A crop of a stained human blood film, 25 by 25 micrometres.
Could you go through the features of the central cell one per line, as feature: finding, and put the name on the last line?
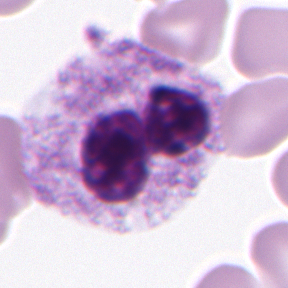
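Nucleus: two separate lobes
Lobe arrangement: side by side, lower left to upper right
Granules: filling the cytoplasm all around the nucleus
Granule colour: pale violet-pink
Name: segmented neutrophil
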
